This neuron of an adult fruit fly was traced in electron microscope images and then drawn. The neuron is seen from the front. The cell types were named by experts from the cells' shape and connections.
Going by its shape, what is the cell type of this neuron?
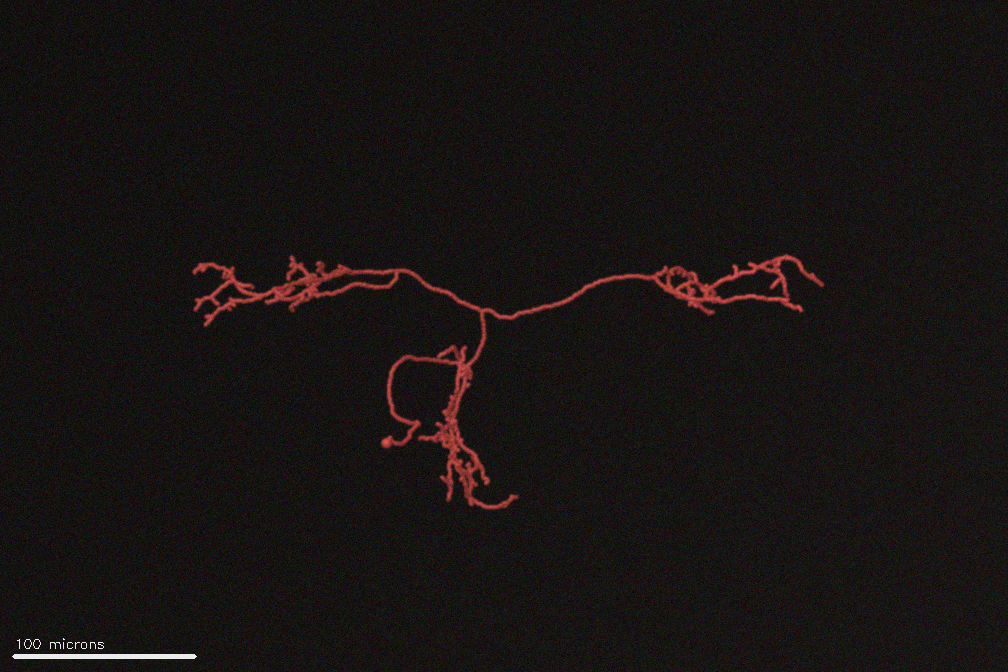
AVLP462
